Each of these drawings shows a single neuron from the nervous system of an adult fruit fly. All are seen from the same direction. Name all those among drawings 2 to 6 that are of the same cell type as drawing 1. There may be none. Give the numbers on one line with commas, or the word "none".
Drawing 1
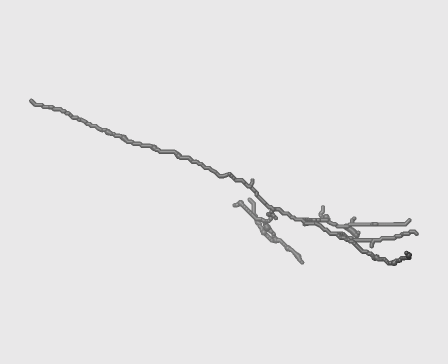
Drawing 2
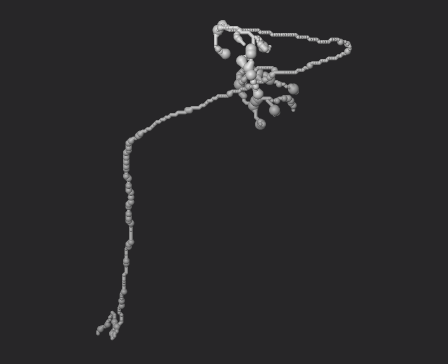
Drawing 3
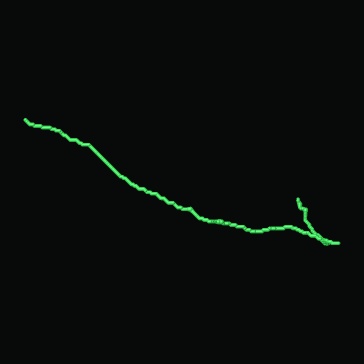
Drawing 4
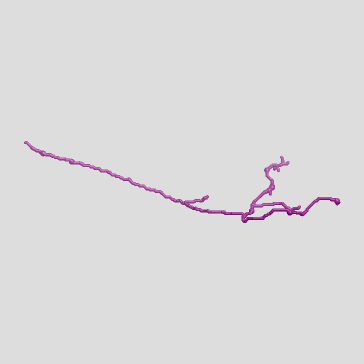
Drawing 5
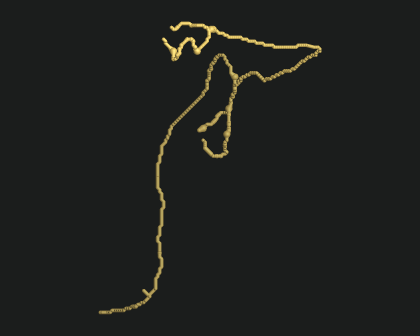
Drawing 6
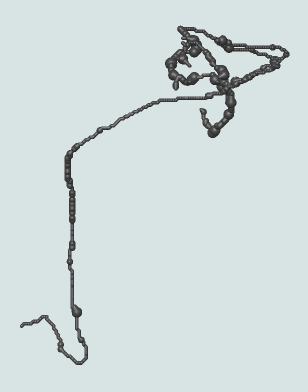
3, 4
